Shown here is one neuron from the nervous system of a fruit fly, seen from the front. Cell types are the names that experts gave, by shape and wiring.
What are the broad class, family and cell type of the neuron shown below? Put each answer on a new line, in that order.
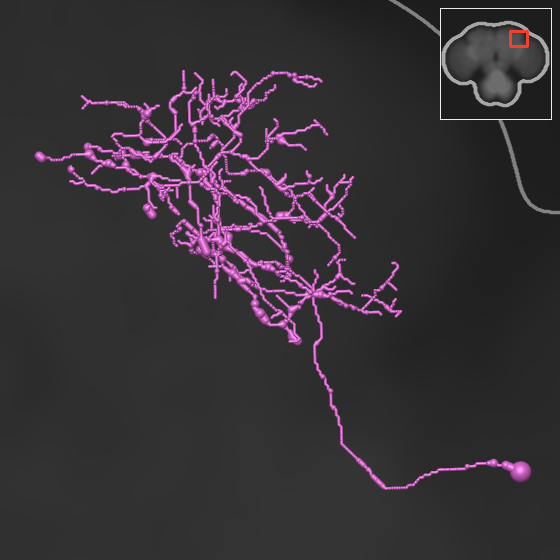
central-brain intrinsic neuron
hemilineage SLPav3
LHAV2f2_b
